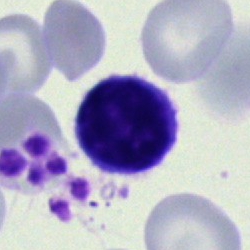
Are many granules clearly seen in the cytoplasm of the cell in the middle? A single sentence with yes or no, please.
No, there are no visible granules in its cytoplasm.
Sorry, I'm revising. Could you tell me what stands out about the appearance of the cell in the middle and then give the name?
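Look first at the outline: it is round, though the edge is finely uneven rather than perfectly smooth. The nucleus fills almost all of the cell, and you won't find a distinct rim of cytoplasm around it. Its chromatin is dense and dark purple, with a few slightly paler patches. What you are looking at is a lymphocyte.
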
